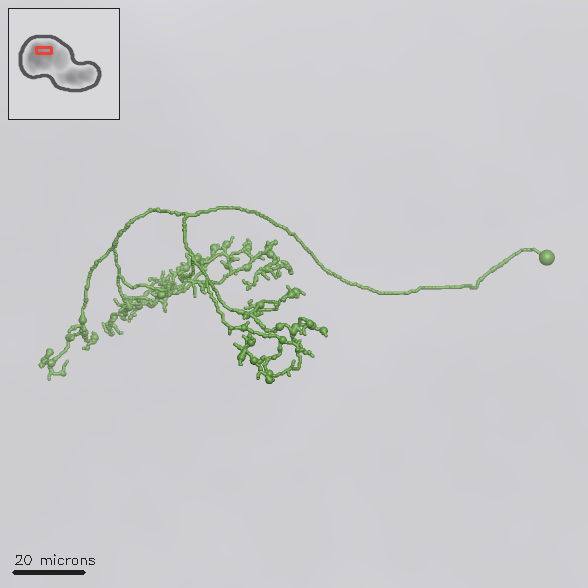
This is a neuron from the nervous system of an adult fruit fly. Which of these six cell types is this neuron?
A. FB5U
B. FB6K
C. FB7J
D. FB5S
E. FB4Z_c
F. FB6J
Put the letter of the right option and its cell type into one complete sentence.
Option A, which reads FB5U, is the cell type of the neuron.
